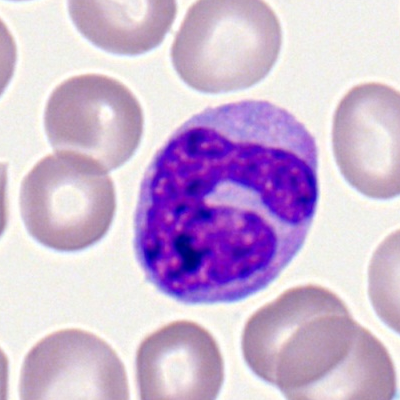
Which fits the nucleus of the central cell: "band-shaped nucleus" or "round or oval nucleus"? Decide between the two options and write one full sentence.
In this cell, the nucleus is a bent band with no separate lobes.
